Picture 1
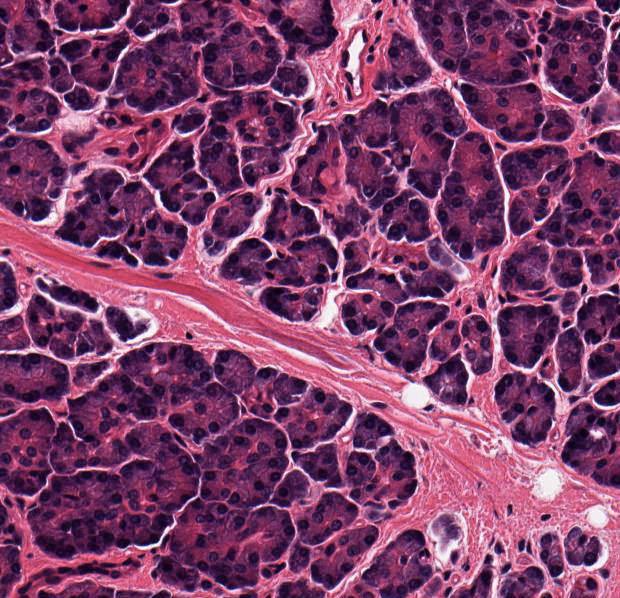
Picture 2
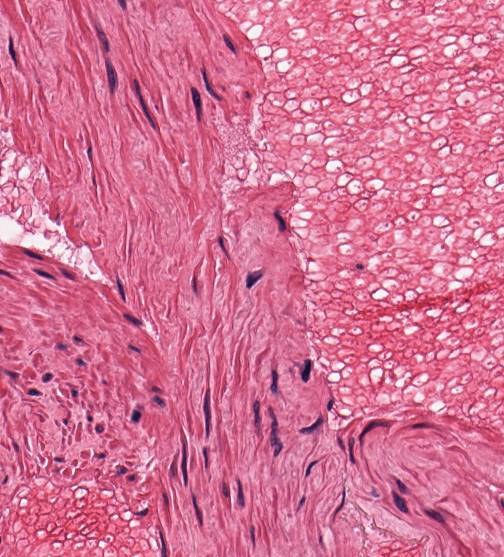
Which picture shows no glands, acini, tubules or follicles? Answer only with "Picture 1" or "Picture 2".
Picture 2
